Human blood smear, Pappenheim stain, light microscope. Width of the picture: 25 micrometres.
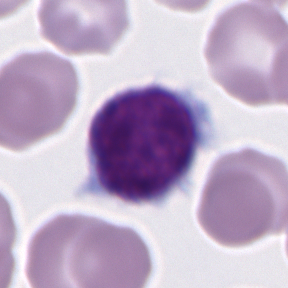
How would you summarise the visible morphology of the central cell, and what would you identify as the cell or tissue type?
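Nucleus occupies nearly the entire cell; no nucleolus visible. Cytoplasm pale blue. Short irregular projections of pale cytoplasm at right and lower left edges. Hairy cell.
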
